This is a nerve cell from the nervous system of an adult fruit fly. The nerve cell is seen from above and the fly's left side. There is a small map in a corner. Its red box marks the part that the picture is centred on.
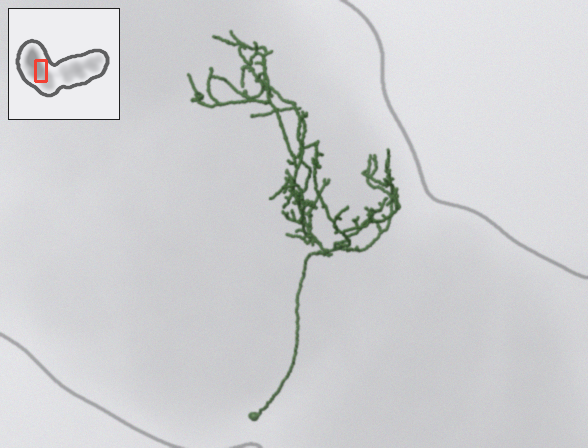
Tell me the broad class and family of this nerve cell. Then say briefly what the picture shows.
It is a central-brain intrinsic neuron. The family is hemilineage LHa2. It lies in the brain. Its cell body lies at the bottom of the picture. Dozens of branch ends can be seen.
